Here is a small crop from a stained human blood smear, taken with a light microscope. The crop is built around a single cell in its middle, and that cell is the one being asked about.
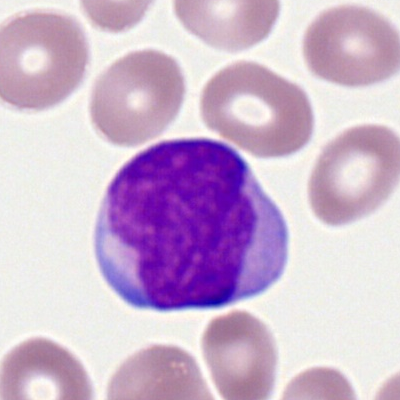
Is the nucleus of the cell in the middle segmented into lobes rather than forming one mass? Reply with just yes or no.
No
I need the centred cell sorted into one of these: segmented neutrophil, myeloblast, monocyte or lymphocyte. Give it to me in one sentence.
The crop centres on a single cell, and that cell is a myeloblast.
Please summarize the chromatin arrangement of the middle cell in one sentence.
The chromatin of this one is coarsely clumped.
